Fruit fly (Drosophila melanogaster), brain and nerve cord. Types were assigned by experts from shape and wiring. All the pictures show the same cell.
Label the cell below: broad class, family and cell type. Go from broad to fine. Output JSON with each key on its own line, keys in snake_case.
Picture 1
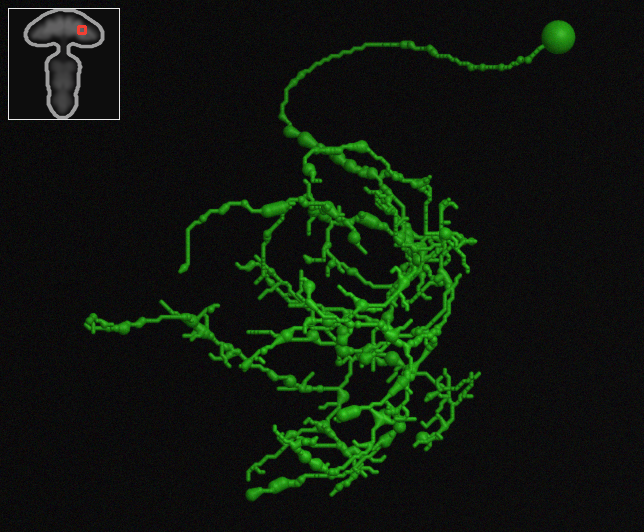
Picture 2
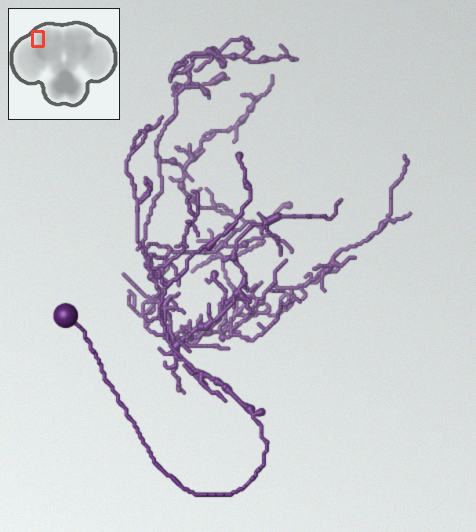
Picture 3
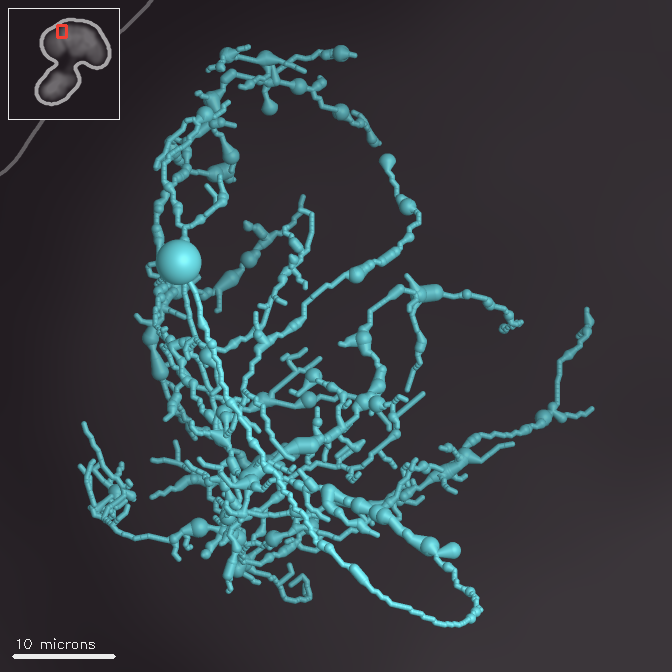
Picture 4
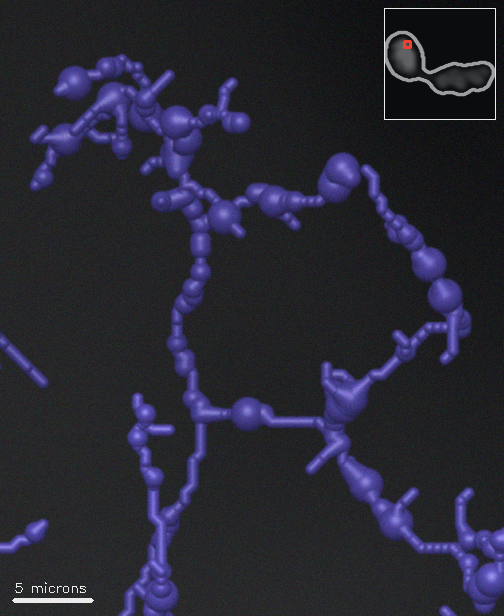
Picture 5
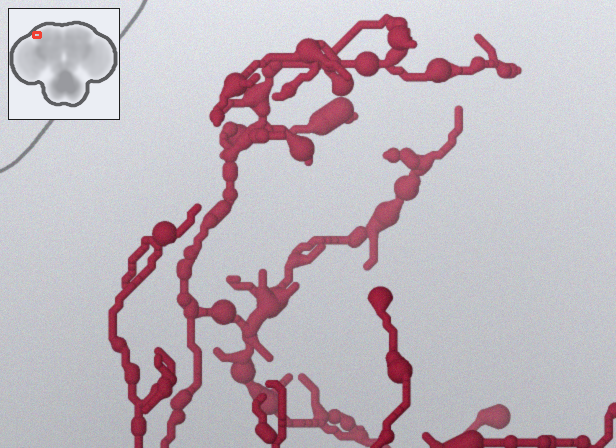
{
 "broad_class": "central-brain intrinsic neuron",
 "family": "hemilineage LHl4_dorsal",
 "cell_type": "LHAV4g7_a"
}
